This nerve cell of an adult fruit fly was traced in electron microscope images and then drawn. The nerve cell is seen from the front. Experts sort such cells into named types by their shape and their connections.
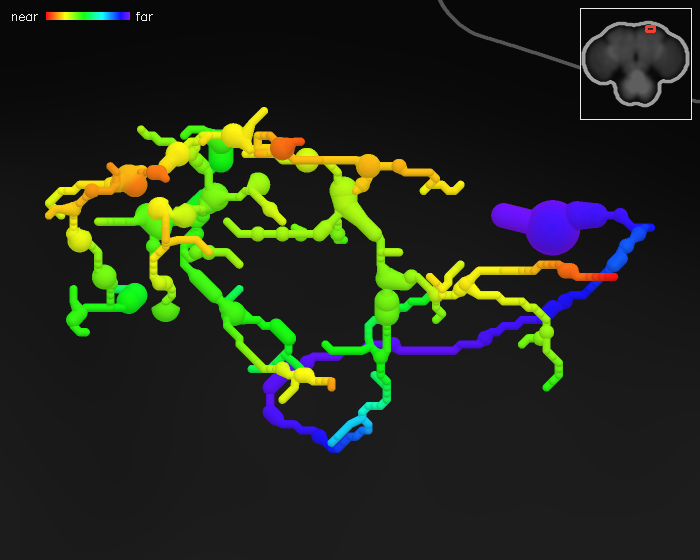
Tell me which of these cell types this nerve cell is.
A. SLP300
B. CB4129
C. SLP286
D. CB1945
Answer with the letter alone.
B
